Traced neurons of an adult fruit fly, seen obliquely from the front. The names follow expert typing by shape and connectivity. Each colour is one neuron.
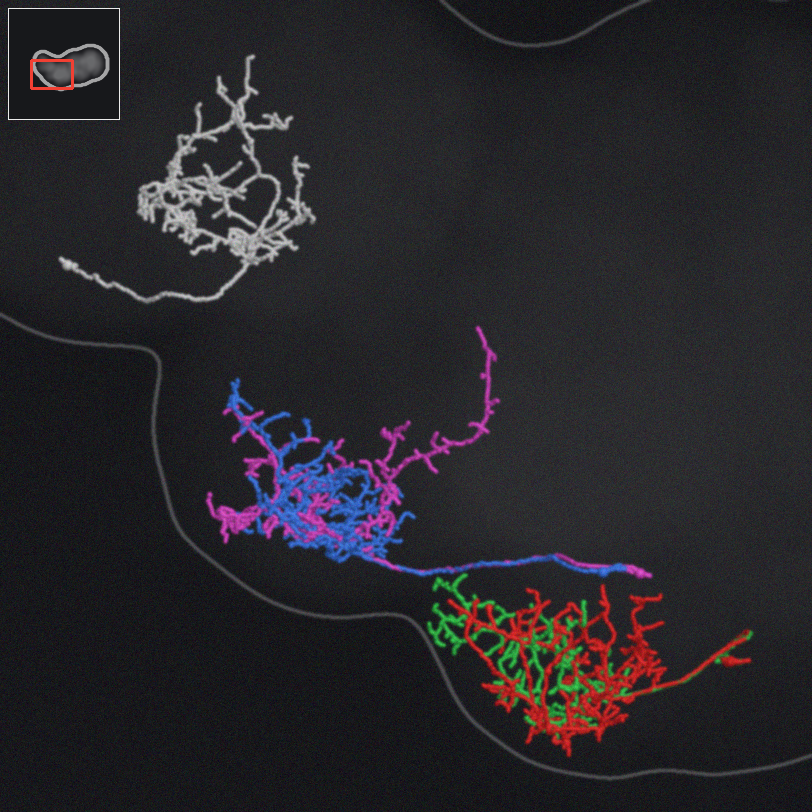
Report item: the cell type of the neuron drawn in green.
IN13B035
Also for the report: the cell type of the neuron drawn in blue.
IN13B039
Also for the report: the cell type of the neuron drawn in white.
IN13B058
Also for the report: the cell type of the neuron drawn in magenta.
IN13B042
